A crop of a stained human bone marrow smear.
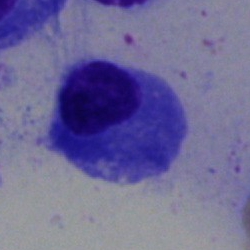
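Plasma cell, central cell in a stained human bone marrow smear. The nucleus lies off-centre toward the upper left, with dense, dark purple chromatin. Abundant cytoplasm, stained deep blue, extends well beyond the nucleus on the lower and right sides.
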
